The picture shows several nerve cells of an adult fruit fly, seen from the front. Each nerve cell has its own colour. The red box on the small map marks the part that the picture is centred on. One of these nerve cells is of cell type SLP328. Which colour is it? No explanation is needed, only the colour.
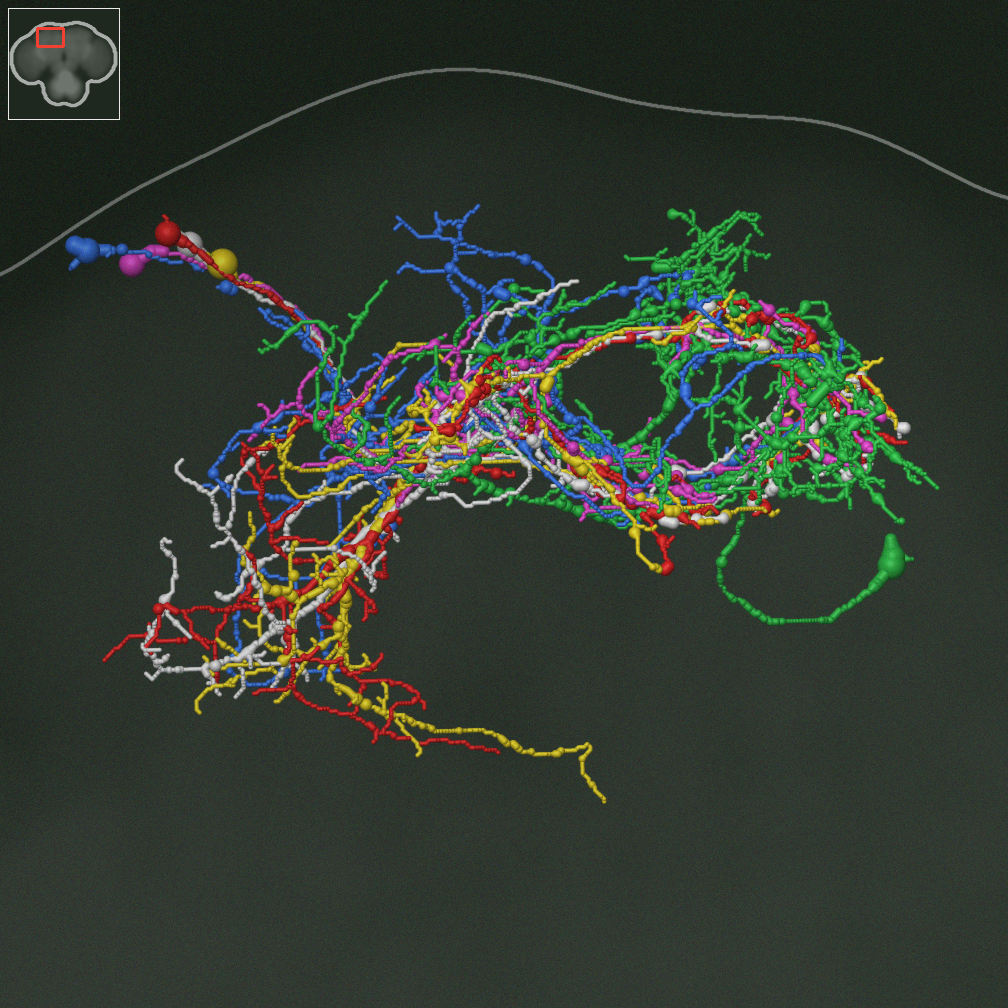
blue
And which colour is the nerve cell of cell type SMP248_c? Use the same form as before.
yellow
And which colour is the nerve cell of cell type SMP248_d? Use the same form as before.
magenta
